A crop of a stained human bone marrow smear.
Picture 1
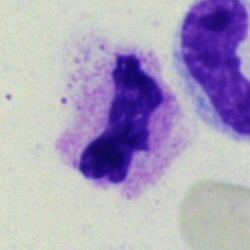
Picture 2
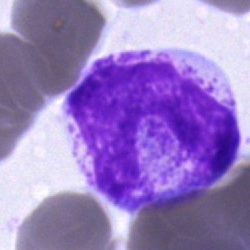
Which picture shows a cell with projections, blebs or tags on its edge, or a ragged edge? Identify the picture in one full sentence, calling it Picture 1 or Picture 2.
In Picture 1, projections, blebs or tags, or a frayed edge, mark the cell's outline.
